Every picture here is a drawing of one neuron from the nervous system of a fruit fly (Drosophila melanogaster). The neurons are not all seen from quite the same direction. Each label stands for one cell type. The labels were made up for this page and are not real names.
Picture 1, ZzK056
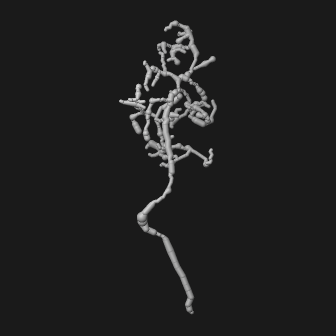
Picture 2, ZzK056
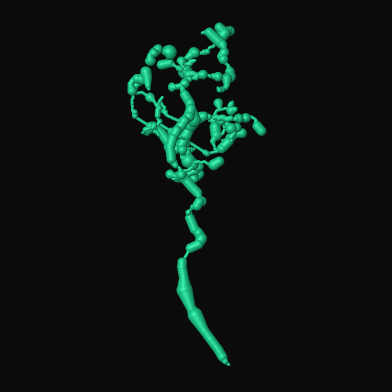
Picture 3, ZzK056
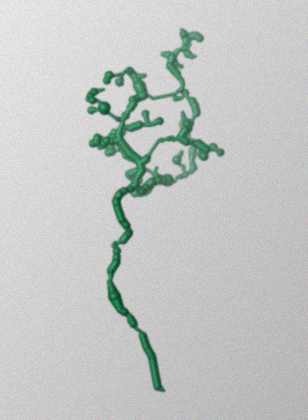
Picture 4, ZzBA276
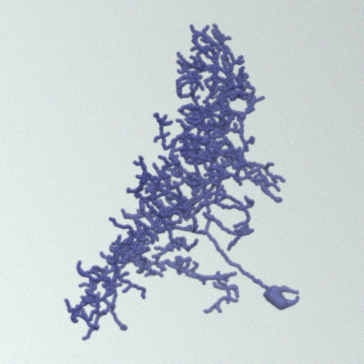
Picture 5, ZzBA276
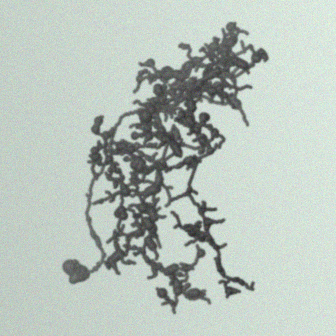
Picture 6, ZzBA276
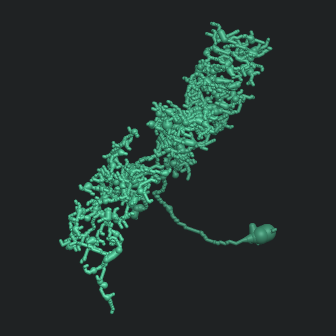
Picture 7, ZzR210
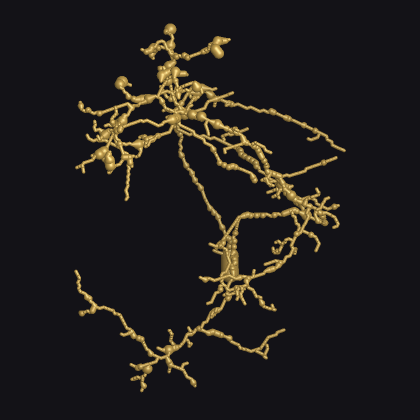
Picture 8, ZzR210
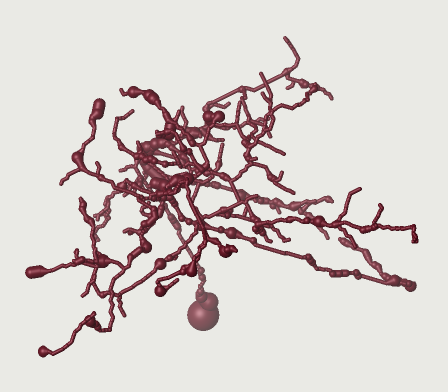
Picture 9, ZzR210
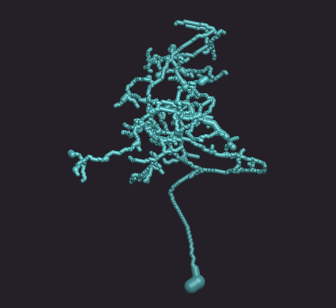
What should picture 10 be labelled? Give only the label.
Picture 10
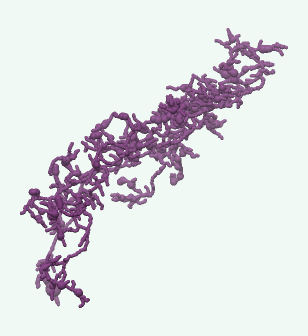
ZzBA276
